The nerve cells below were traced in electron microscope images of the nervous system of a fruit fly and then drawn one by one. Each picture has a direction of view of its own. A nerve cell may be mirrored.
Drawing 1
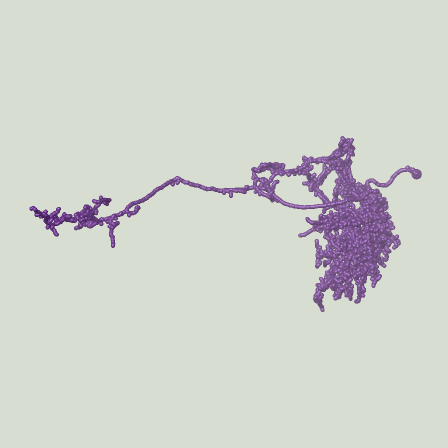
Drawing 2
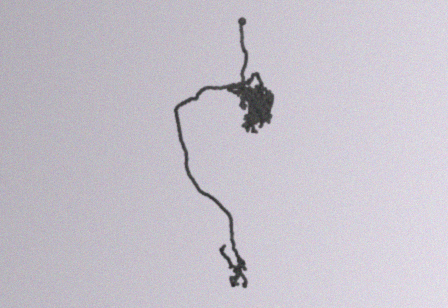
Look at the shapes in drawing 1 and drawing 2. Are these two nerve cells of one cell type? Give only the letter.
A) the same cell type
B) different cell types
B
